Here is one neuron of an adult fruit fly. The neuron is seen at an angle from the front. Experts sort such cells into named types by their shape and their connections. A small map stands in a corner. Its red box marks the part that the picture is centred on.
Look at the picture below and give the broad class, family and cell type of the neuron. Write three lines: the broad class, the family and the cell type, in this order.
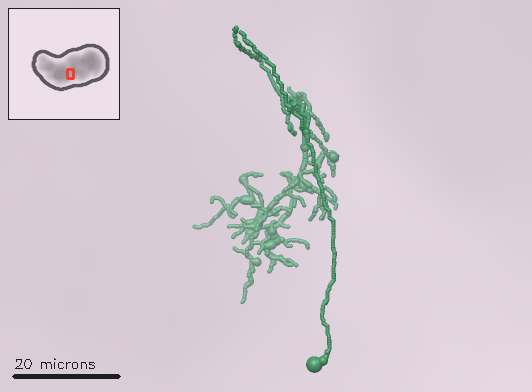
optic-lobe intrinsic neuron
Li
Li21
